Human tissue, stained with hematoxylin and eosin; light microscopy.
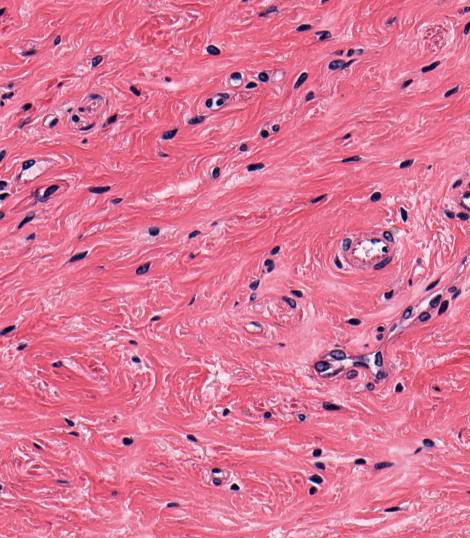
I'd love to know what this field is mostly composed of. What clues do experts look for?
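Shown here is dense connective tissue. Densely packed pink collagen fibres fill the entire field.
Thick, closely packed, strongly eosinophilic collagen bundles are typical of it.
The collagen runs in wavy bundles that curve into swirls instead of lying in one straight direction. The cytoplasm of the spindle cells cannot be separated from the surrounding pink collagen. No epithelium is present.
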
